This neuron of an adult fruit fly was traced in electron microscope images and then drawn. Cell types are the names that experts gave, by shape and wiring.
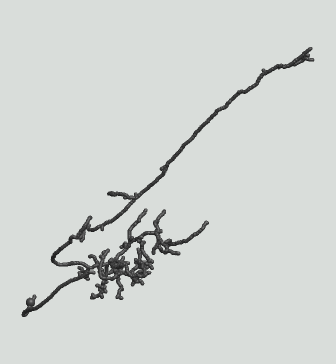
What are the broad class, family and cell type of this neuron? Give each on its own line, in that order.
nerve-cord intrinsic neuron
hemilineage 07B
IN07B092_c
